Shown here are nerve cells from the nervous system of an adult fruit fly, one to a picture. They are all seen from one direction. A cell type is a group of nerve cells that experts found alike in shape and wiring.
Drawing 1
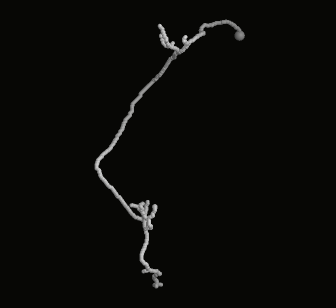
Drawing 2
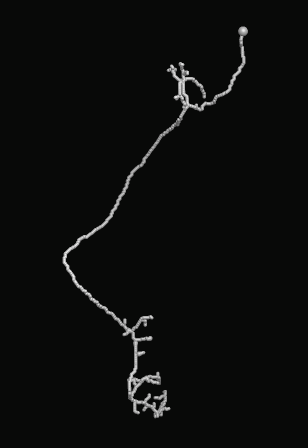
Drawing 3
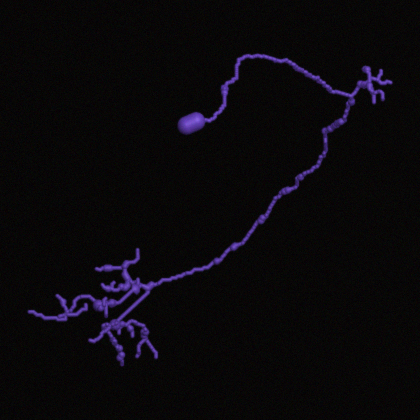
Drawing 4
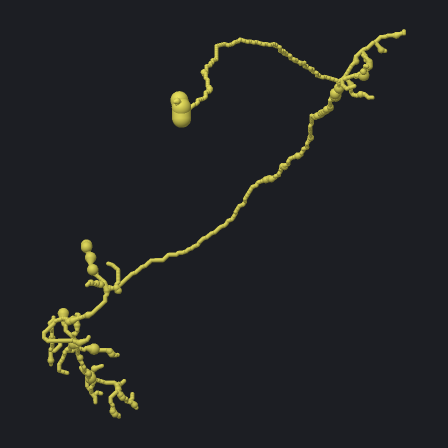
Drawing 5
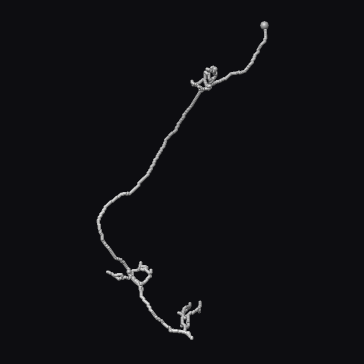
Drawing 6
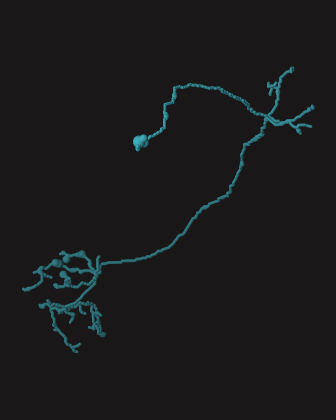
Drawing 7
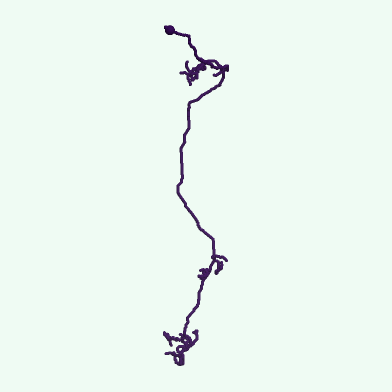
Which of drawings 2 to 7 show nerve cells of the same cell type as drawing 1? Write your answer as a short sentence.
Drawing 2, drawing 3, drawing 5 and drawing 6 are of the same cell type.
